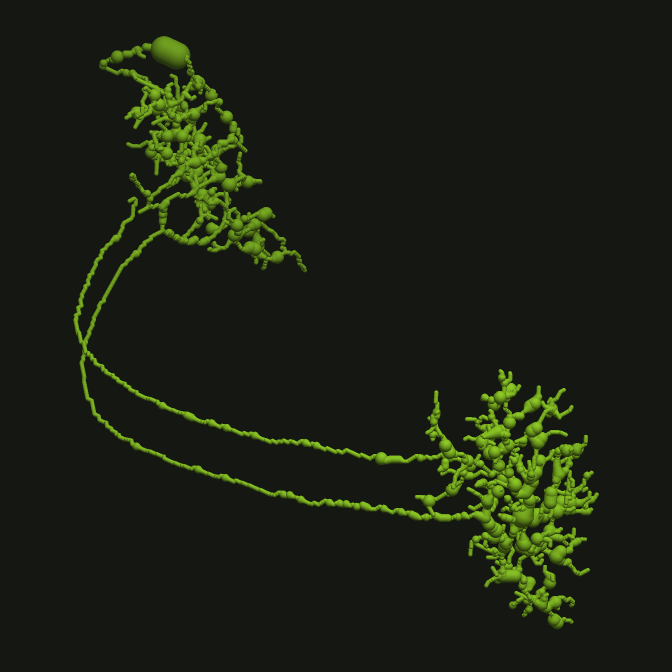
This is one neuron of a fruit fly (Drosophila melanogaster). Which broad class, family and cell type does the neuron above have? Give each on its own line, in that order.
optic-lobe intrinsic neuron
TmY
TmY19a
